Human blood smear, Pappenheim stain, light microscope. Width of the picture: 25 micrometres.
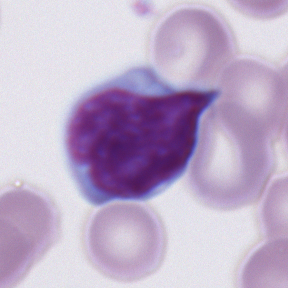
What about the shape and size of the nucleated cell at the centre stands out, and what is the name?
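Notice how irregular and angular the outline is, drawn out into a pointed tip at the upper right. The nucleus measures about 13 by 10 micrometres and fills about 70% of the cell's area. Its chromatin is dark purple, with a mottled, clumped texture. Around it, the pale grey-blue cytoplasm is widest along the top edge and at the lower left, and only a thin rim elsewhere. This is a typical lymphocyte.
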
